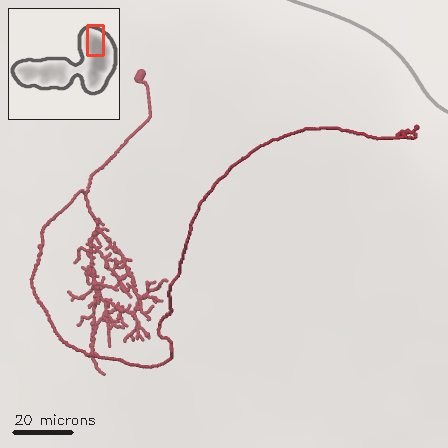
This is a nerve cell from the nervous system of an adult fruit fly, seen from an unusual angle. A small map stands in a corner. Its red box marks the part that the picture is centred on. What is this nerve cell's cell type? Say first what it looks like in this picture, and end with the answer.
It lies in the brain. From left to right in the picture it spans about 140 microns. Dozens of branch ends can be seen. Its broad class is visual projection neuron. It is of cell type MeTu1.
